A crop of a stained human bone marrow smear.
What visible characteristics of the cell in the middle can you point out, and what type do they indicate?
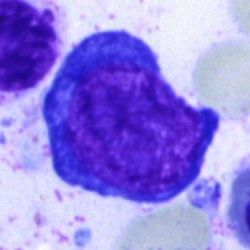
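Uneven bulges and an angular corner on the right make the outline irregular. The chromatin is fine and evenly stippled, not coarsely clumped. An intense deep blue cytoplasm forms a narrow-to-moderate rim, wider at the upper left than the lower right. This is a proerythroblast.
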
